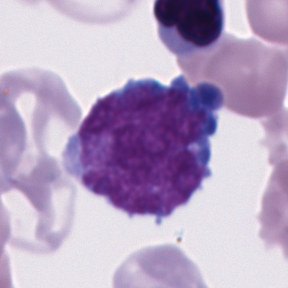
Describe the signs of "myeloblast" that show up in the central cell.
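Measured: nucleus fills about 90% of cell area.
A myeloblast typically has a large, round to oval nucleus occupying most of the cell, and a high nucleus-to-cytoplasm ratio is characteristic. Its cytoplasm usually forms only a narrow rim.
The measured proportion agrees with the large nucleus and high ratio expected. Also seen: roughly oval cell outline with slightly bumpy edge; finely granular chromatin without large dark clumps; no distinct cytoplasmic granules; small rounded blue blebs projecting from upper right edge. Reported as myeloblast.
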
